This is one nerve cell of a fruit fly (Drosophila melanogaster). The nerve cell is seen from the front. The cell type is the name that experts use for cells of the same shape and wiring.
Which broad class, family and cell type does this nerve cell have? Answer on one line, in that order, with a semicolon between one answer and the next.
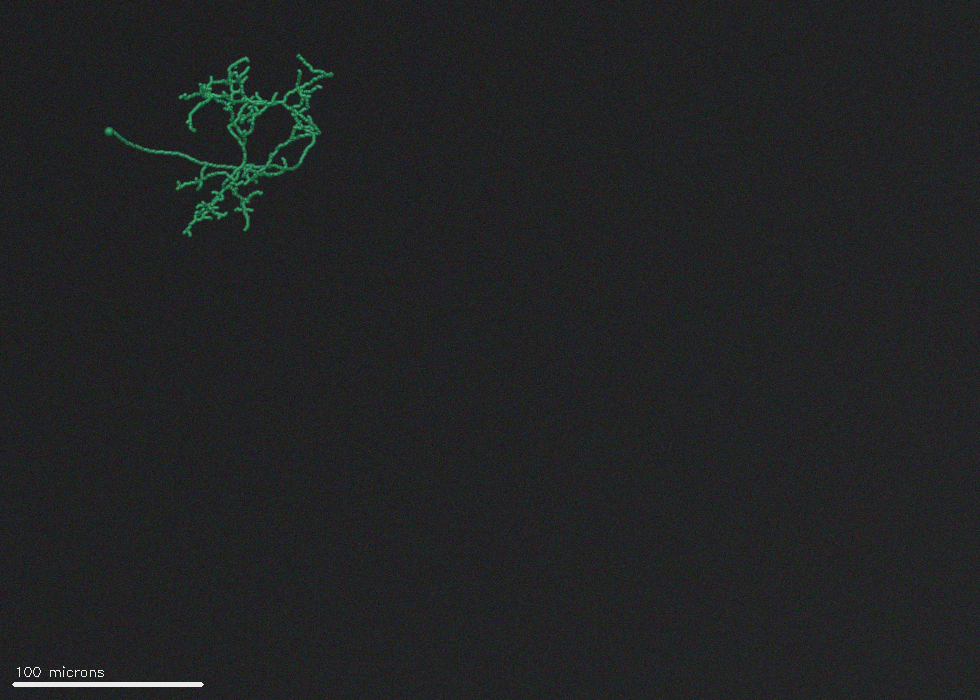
central-brain intrinsic neuron; hemilineage LHp3; CB1326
